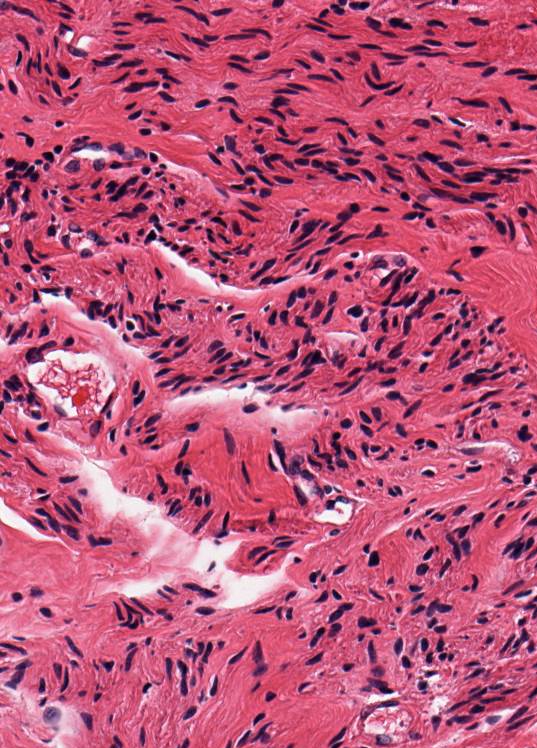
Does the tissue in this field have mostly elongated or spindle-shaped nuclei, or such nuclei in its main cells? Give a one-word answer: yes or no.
Yes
